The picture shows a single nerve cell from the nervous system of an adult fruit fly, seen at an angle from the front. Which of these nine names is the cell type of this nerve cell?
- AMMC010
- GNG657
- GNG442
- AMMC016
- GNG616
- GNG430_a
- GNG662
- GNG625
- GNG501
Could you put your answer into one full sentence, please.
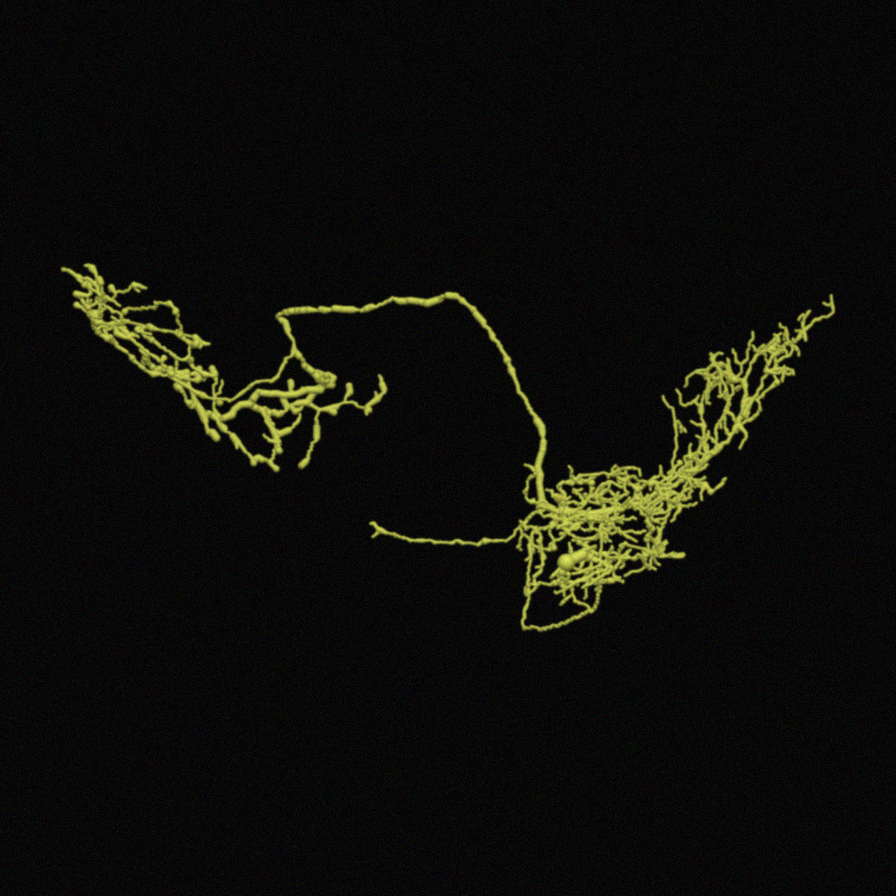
This nerve cell falls under the cell type GNG501.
